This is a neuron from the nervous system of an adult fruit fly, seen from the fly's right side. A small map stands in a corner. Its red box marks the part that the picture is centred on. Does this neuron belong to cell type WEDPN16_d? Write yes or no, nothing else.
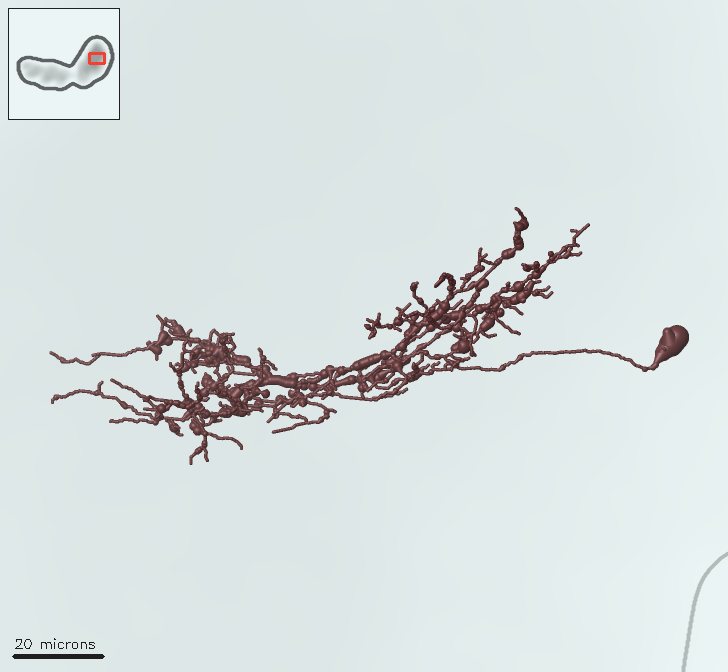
no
